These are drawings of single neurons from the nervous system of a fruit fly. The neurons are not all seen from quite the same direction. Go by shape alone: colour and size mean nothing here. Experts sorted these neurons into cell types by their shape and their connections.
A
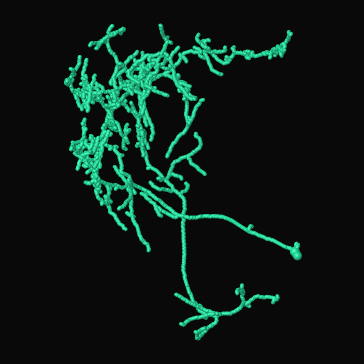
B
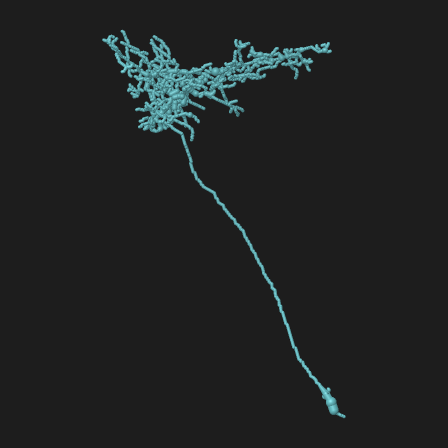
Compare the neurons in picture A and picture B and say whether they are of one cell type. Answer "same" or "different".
same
